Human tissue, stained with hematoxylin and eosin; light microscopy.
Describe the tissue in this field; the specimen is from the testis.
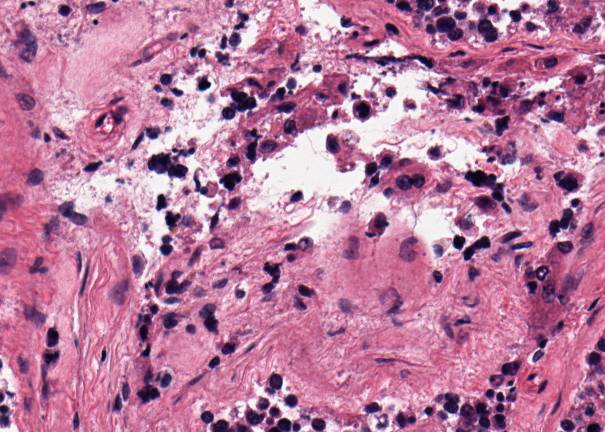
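Large central cells have abundant pale pink cytoplasm and oval pale nuclei. Right of centre, upper half, one cell holds several clustered nuclei. A small upper-left vessel contains red blood cells. At the left edge, pink collagen bands with elongated nuclei run roughly top to bottom.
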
